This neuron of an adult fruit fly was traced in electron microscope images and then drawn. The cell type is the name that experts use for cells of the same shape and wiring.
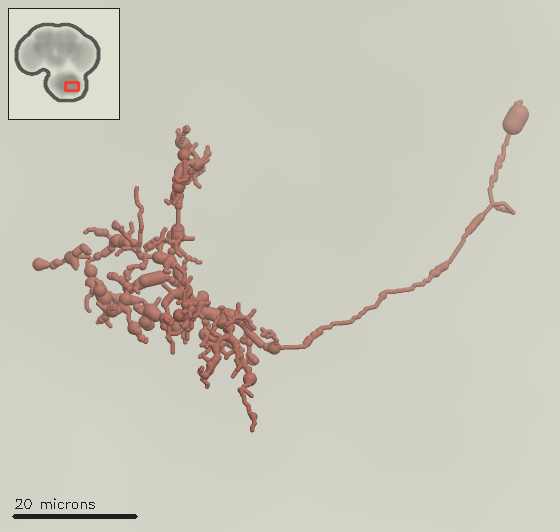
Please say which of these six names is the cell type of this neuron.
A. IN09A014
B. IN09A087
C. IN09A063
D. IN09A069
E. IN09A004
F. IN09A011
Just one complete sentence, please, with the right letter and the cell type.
Option B is IN09A087, the cell type of the neuron.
